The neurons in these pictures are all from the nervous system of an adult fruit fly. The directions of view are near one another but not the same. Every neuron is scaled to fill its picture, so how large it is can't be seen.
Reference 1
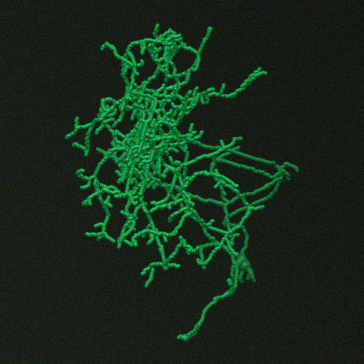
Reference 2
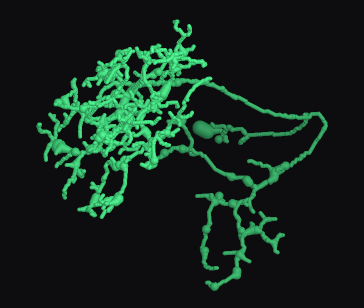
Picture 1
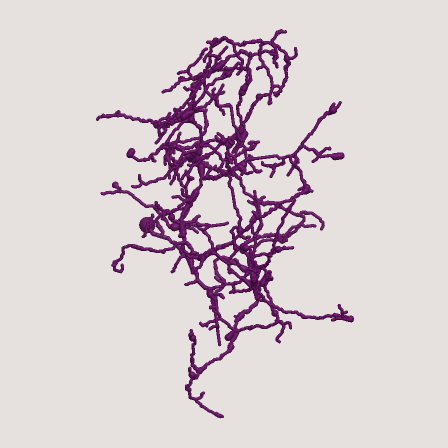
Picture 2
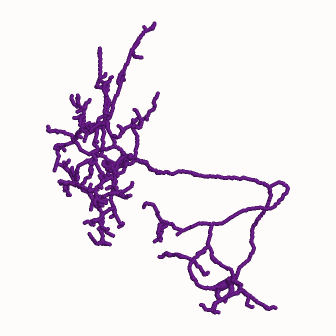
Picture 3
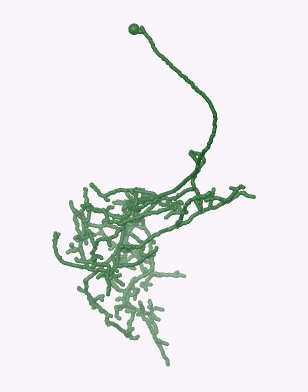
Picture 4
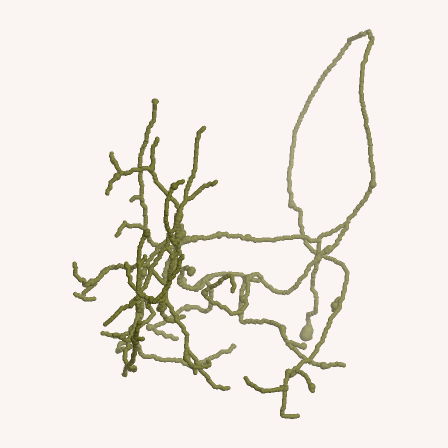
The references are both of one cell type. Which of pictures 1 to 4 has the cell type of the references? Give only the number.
1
